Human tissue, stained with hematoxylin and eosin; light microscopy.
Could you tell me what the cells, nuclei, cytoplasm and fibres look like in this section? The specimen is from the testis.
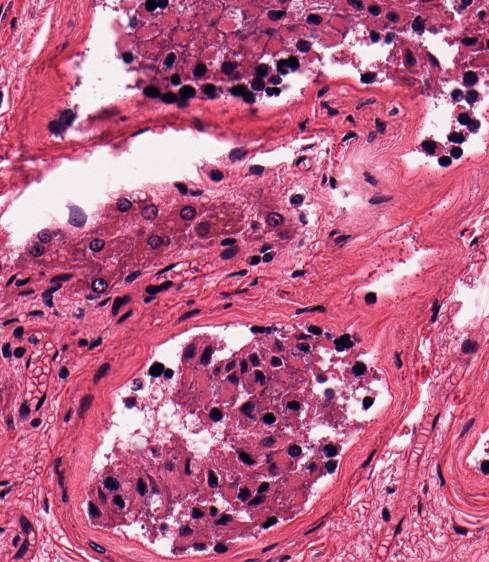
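The section shows cells arranged in rounded nests separated by bands of dense pink collagenous stroma. Within the nests the cells are polygonal, with abundant granular eosinophilic cytoplasm. In the middle-left nest the nuclei are round, and several have a distinct central nucleolus. The intervening stroma contains scattered small, dark, elongated nuclei of fibroblasts.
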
